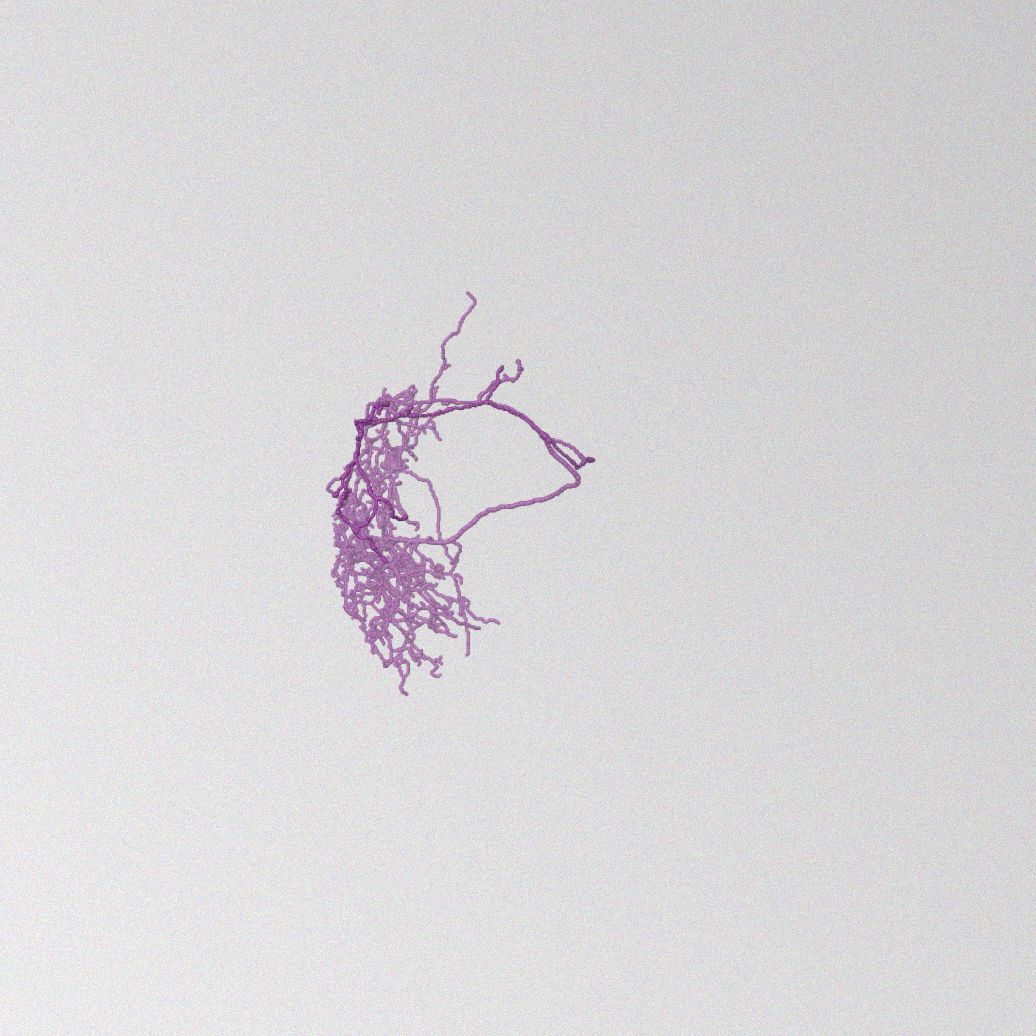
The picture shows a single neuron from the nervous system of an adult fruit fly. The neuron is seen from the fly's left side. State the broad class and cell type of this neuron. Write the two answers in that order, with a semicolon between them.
central-brain intrinsic neuron; AVLP159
